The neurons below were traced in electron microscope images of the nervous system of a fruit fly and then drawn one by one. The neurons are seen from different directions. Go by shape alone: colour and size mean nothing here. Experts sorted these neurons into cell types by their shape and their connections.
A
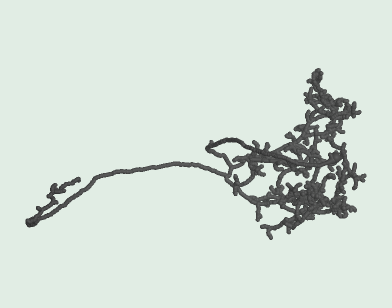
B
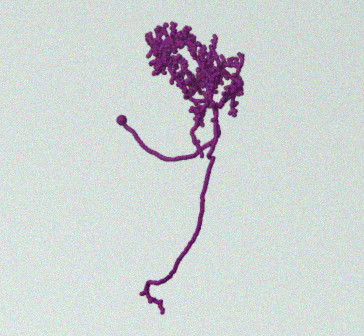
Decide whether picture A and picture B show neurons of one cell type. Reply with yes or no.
no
